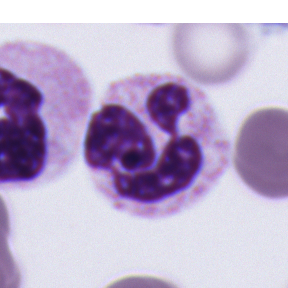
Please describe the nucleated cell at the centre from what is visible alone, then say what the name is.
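Round outline on this one, and the chromatin's dark purple and coarsely clumped. The cytoplasm's pale pink and filled with fine pinkish-violet granules. So, a segmented neutrophil.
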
